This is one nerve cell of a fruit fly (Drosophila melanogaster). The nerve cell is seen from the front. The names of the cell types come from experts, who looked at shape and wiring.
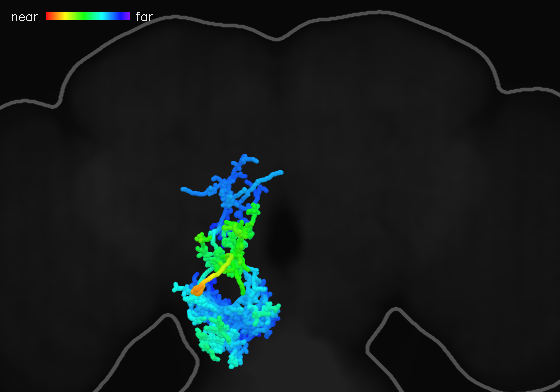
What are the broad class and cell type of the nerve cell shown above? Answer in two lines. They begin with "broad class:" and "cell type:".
broad class: central-brain intrinsic neuron
cell type: GNG106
